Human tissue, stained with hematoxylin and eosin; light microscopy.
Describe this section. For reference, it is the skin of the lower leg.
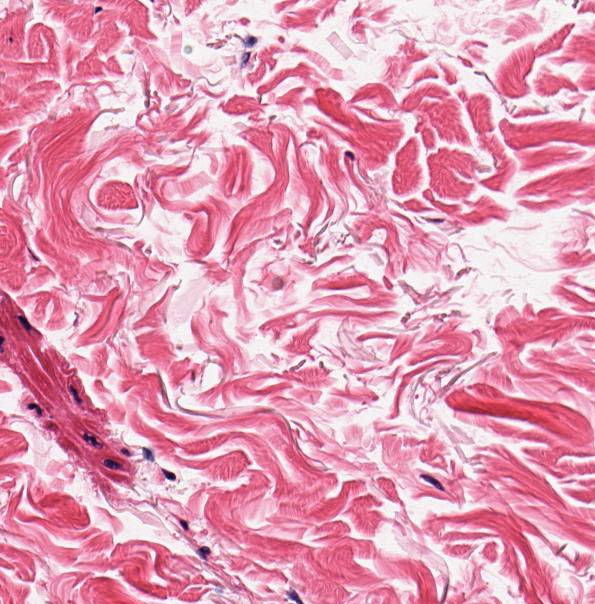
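Many of the collagen bundles are wavy and curving, not straight. Over at the upper right, several are cut across and show as rounded pink profiles. Nuclei are sparse, thinly scattered among the bundles, and the few there are look small, dark and elongated.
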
